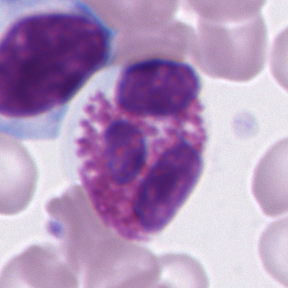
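eosinophil at the centre of the smear, oval and longer from top to bottom than from side to side. Coarse round granules crowd the cytoplasm, and along the left side they make the cell edge look beaded and bumpy. No nucleolus can be seen in any lobe.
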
